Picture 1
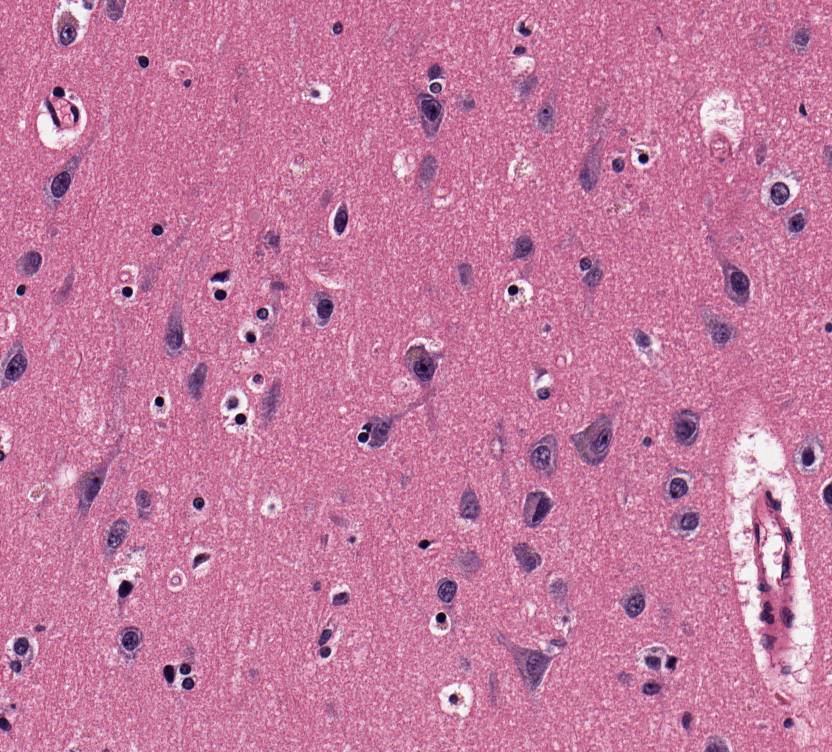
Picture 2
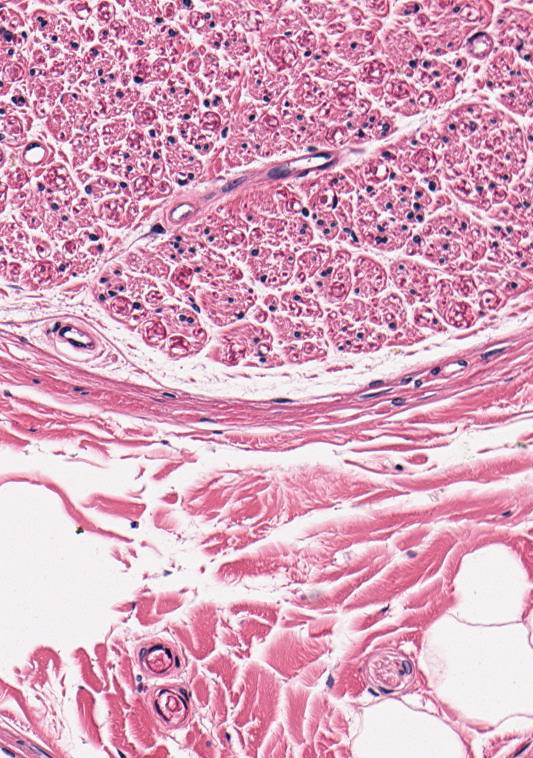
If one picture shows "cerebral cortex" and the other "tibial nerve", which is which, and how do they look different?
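Right: picture 1 is cerebral cortex, and picture 2 is tibial nerve. Starting with the first, the background everywhere is a finely granular pink feltwork, with no epithelium or glands anywhere. Large neurons with triangular cell bodies are scattered over the whole field, and between them lie many small cells with round, dense dark nuclei.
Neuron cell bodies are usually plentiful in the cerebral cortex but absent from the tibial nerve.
Near the lower right edge, a vessel cut lengthwise runs up and down inside a wide clear space. Now the second: small dark oval nuclei are dotted among the nerve fibres all through the bundle. Beneath the bundle, a band of flattened cells has elongated nuclei lying parallel to its edge. A small thin-walled vessel crosses the bundle diagonally, from its centre toward the upper right. And the lower half holds thick pink collagen bundles with clear clefts between them.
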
